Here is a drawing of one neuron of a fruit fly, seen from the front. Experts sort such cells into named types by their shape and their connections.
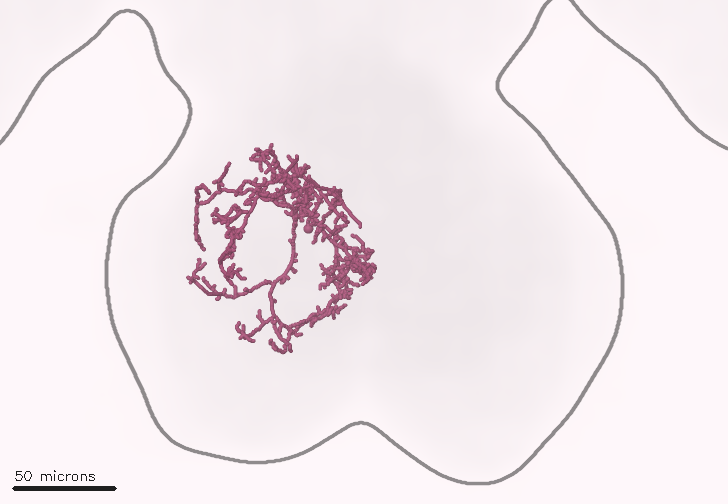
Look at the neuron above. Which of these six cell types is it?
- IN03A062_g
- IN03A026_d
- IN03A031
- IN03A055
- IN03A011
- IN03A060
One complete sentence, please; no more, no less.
The neuron has IN03A026_d as its cell type.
